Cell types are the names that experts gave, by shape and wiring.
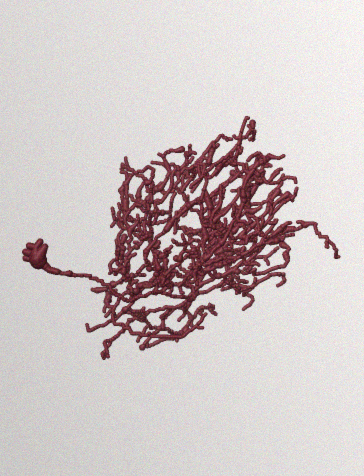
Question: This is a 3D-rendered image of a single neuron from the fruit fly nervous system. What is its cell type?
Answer: INXXX345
